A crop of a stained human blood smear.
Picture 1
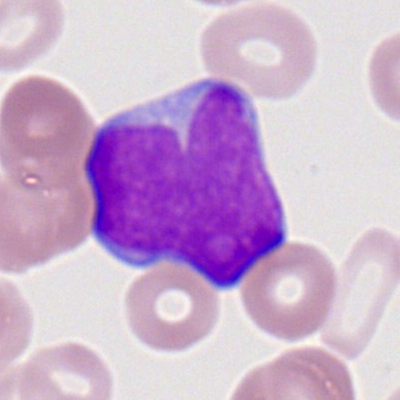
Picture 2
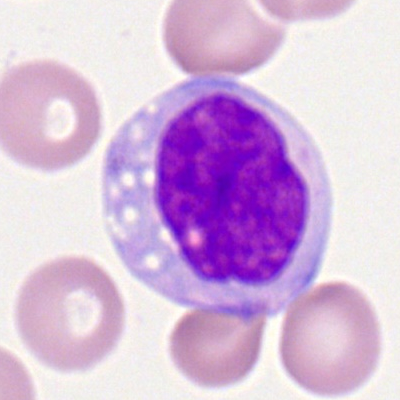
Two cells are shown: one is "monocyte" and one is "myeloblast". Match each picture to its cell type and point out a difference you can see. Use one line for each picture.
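The cell in picture 1 is a myeloblast. No vacuoles are seen in the cytoplasm.
The cell in picture 2 is a monocyte. Several small round clear vacuoles lie in the cytoplasm on the left side of the cell.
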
